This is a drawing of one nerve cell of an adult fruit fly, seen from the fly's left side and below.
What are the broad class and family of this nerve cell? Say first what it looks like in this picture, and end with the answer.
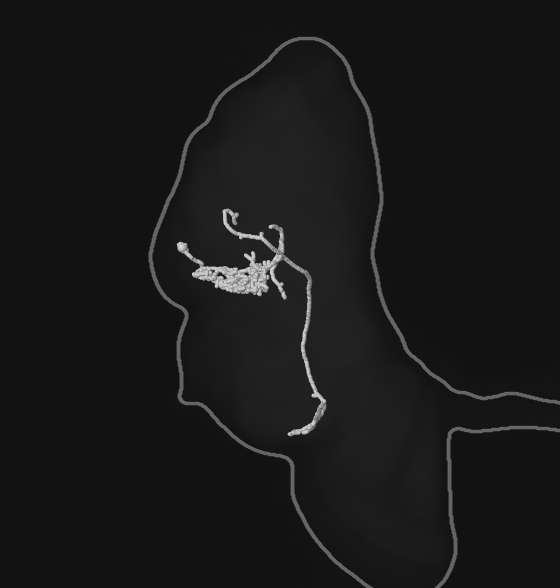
As drawn here it is taller than it is wide. It is a central-brain intrinsic neuron. Its family is hemilineage ALl1_ventral.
